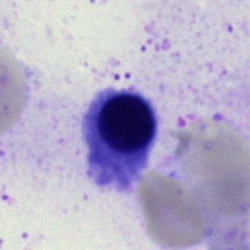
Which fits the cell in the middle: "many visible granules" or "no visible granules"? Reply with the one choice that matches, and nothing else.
No visible granules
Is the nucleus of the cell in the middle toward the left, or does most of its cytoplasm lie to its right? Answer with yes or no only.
No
